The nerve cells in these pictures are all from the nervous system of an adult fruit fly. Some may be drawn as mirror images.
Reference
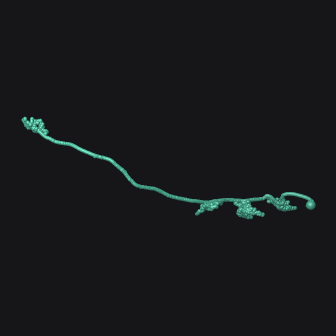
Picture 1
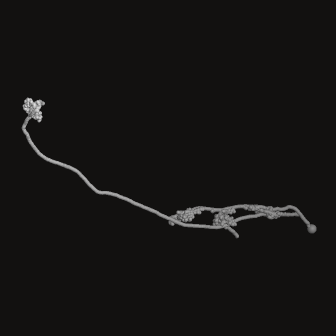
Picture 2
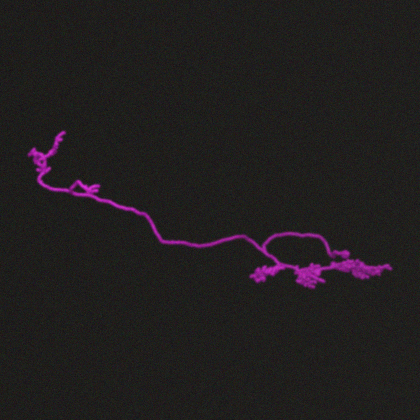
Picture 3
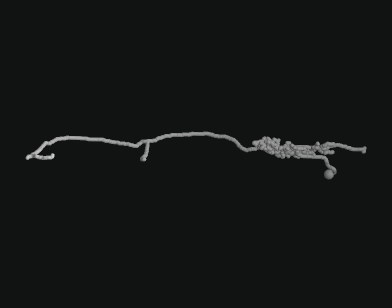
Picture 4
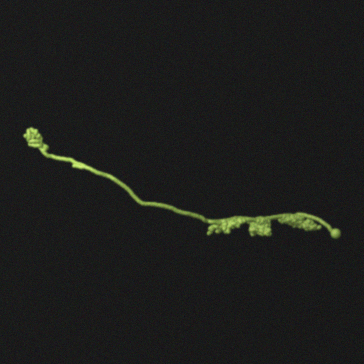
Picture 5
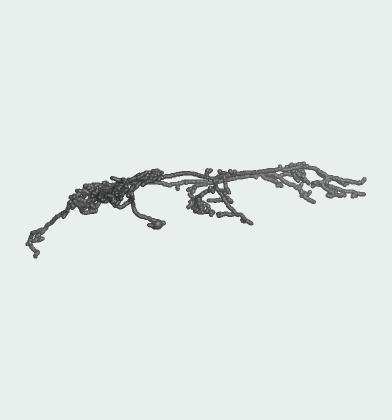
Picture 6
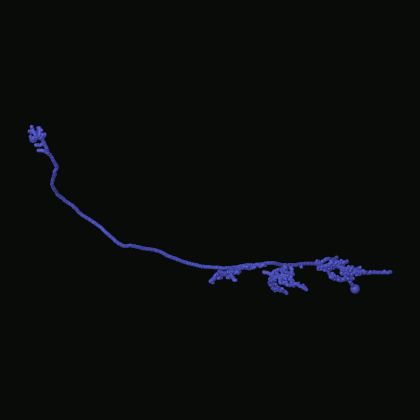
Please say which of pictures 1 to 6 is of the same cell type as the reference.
Picture 6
